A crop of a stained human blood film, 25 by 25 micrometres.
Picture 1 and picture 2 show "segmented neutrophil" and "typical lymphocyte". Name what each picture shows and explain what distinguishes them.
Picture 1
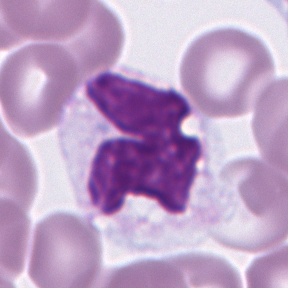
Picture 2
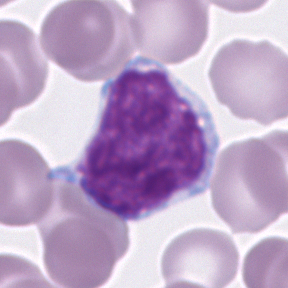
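A segmented neutrophil occupies picture 1, a typical lymphocyte picture 2. The neutrophil has plentiful cytoplasm, very pale with only a faint lilac tint and scattered with fine, faint lilac specks; the lymphocyte's cytoplasm is pale blue and forms only a thin rim around the nucleus.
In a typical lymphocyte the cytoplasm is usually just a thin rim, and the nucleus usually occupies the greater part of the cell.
The lymphocyte's nucleus is a single unlobed mass, about 13 by 11 micrometres, filling nearly the whole cell, and its chromatin is dark purple and coarsely clumped.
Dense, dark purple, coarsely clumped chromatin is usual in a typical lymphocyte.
No nucleoli can be seen in the neutrophil's nucleus.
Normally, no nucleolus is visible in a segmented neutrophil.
The outlines differ: roughly round with a faint, slightly uneven edge in picture 1, irregular and angular in picture 2, where a small pointed tag of cytoplasm projects from the lower left. Red cells crowd closely around the neutrophil on both sides.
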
